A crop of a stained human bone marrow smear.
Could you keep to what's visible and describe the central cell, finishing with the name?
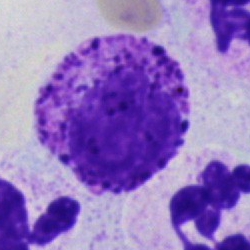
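Visible cytoplasm pale pinkish-lilac, mainly on the upper-left side of the nucleus, holding many coarse dark purple-black granules. Nucleus fills most of the cell, shifted toward the lower right. Dark granules also scattered over the nuclear surface. Cell type: basophil.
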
